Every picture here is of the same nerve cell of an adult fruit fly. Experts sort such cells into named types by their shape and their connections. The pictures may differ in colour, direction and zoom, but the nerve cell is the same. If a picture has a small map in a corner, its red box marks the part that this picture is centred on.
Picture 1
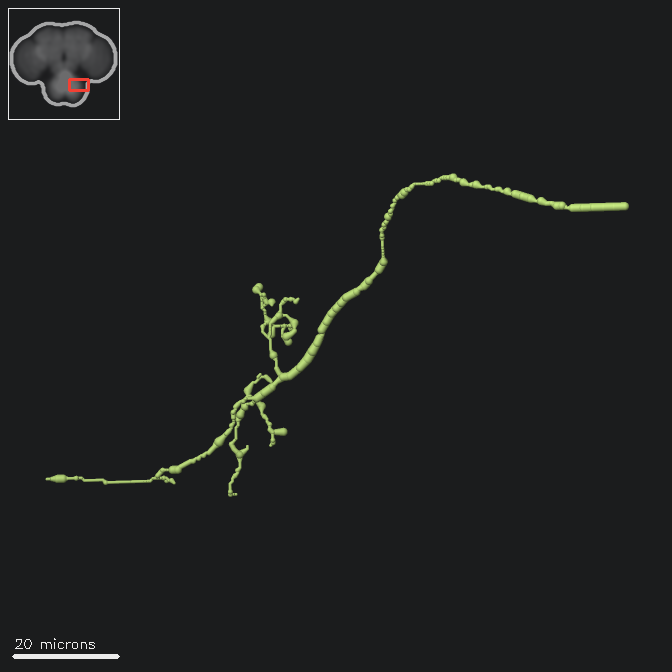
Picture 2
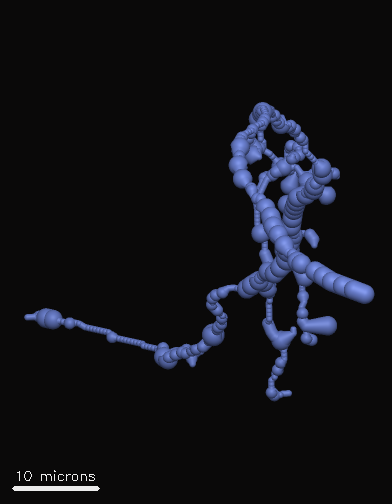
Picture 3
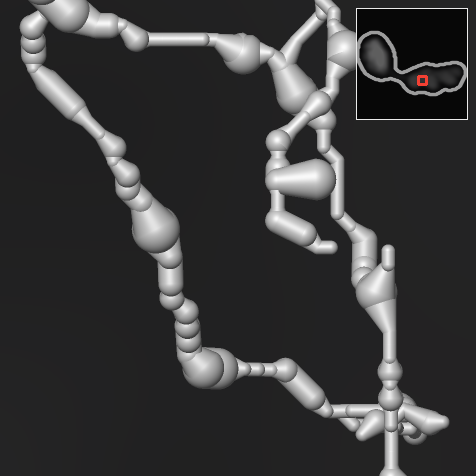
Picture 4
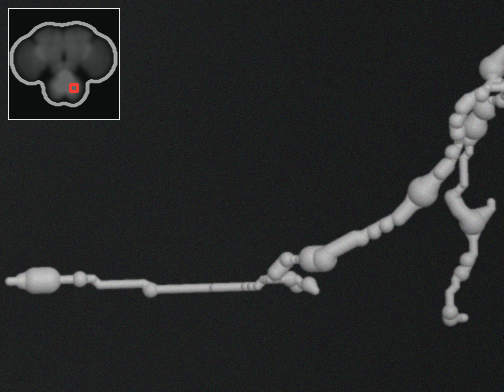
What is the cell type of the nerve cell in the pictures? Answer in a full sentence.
The cell type is SNta04.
